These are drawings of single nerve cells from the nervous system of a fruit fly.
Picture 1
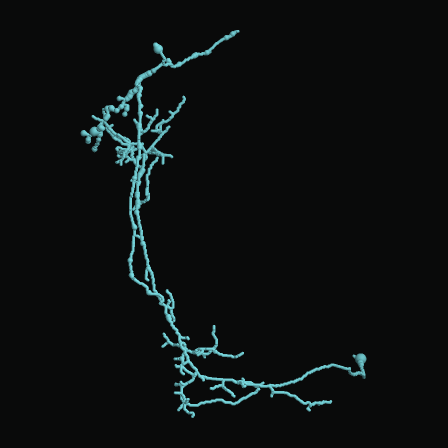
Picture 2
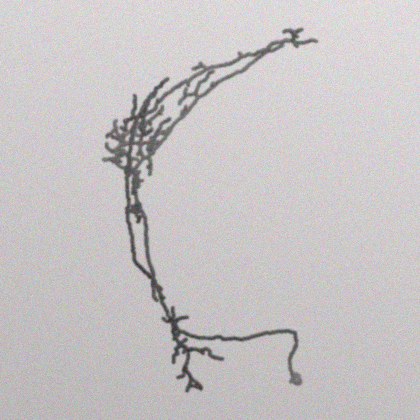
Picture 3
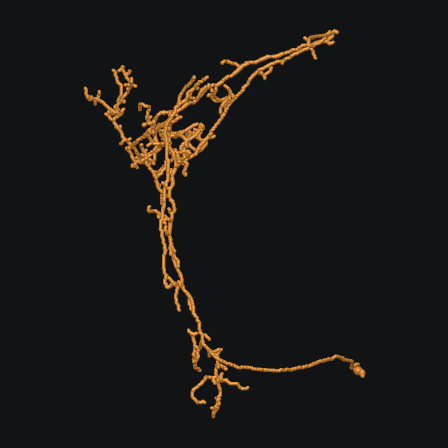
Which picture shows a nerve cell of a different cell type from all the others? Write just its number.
1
